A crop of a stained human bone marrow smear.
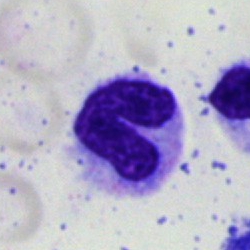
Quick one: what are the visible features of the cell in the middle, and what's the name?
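Starting with the nucleus, it is bent into a C shape whose open side faces right, and no nucleoli are visible within it. Moving to the cytoplasm, it forms a moderate rim of pale lilac-pink. Within that rim lie faint, fine pinkish granules. What you are looking at is a band neutrophil.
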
